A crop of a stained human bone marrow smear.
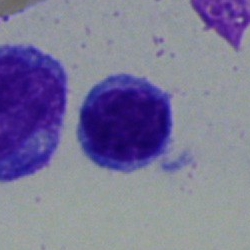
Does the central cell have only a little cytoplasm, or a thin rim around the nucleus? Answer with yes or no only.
Yes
